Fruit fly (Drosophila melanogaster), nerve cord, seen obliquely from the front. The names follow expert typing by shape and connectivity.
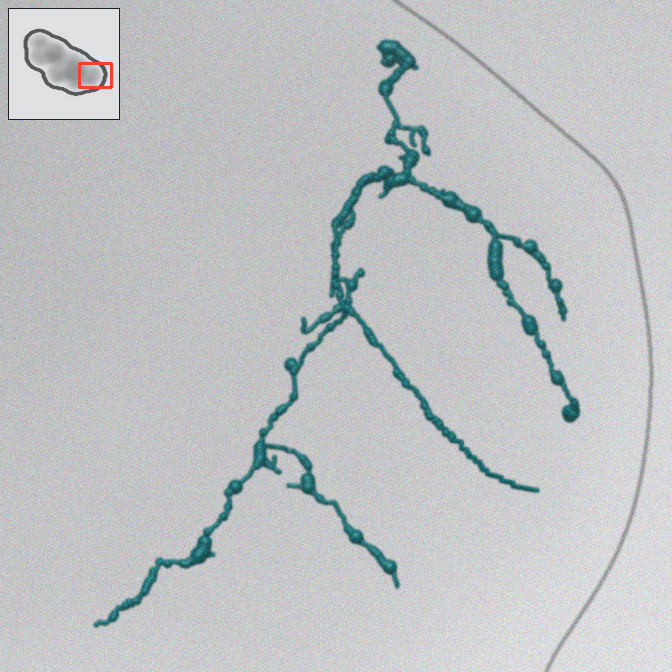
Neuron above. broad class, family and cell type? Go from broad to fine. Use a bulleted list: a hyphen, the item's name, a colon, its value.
- broad class: descending neuron
- family: DNge
- cell type: DNge027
